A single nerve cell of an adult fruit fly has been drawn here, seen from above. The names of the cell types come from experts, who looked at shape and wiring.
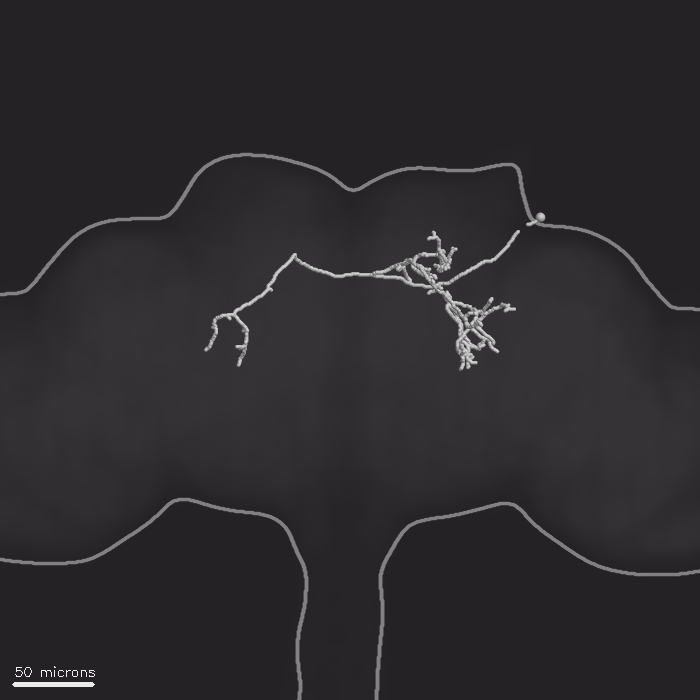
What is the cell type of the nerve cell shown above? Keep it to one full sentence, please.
The nerve cell has SIP027 as its cell type.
